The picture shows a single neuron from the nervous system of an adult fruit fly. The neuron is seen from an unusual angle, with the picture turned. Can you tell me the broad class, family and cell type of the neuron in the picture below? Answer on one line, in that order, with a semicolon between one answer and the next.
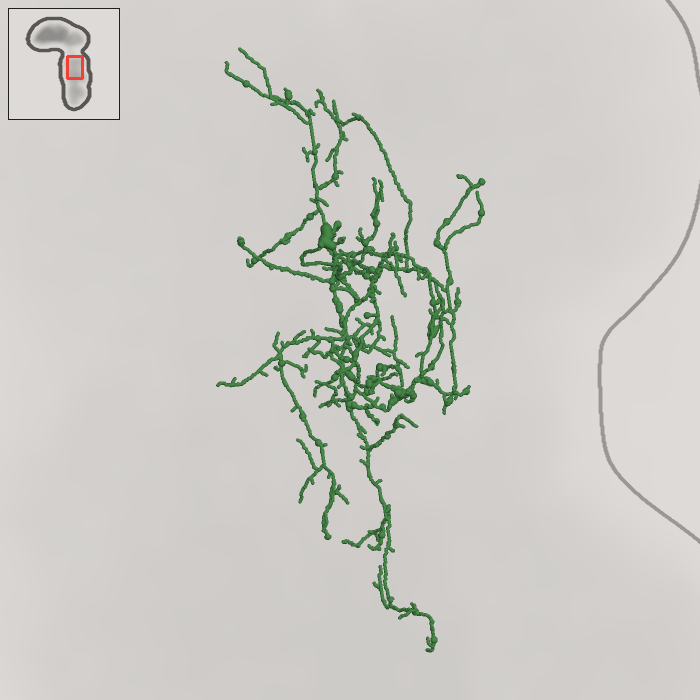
nerve-cord intrinsic neuron; hemilineage 05B; IN05B080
